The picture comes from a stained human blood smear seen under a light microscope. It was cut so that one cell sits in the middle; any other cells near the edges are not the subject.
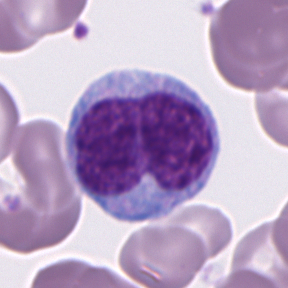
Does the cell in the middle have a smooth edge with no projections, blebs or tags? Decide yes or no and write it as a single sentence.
Yes, the cell does have a smooth edge free of projections, blebs or tags.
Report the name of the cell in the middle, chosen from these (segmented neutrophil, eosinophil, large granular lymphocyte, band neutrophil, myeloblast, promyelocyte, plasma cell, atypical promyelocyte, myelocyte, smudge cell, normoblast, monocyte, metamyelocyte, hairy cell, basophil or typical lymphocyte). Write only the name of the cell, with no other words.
monocyte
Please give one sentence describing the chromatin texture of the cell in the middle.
What stands out is chromatin that is coarsely clumped.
